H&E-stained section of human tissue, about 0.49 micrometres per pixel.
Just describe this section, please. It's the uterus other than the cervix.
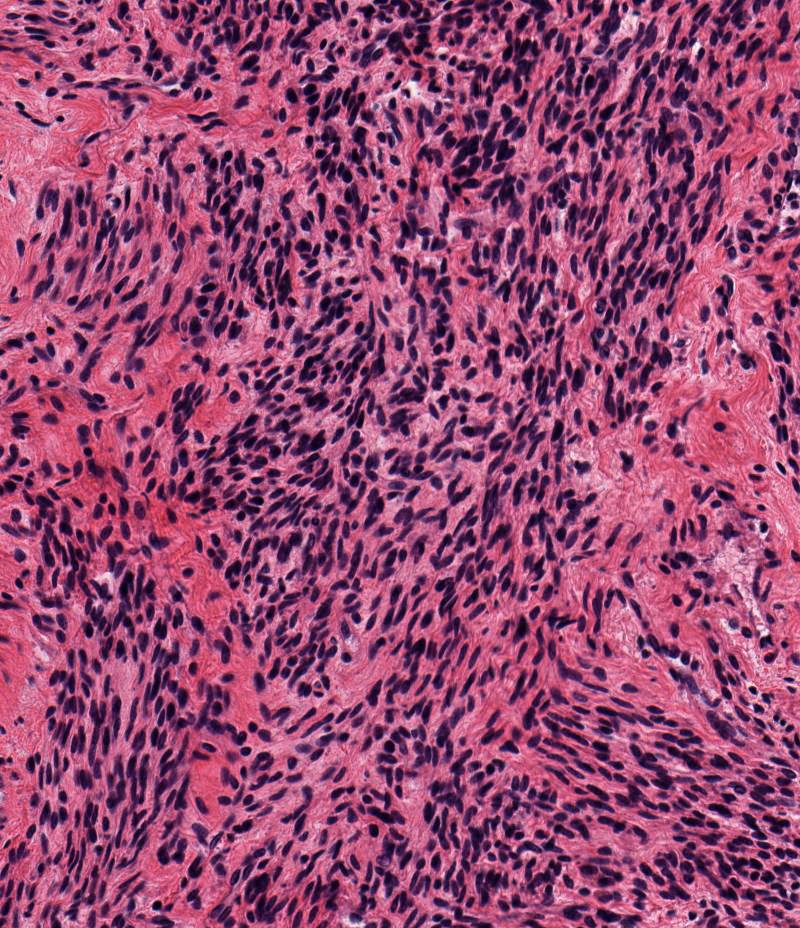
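This densely cellular sheet is made of spindle cells in short, intersecting fascicles. See the nuclei: elongated, oval to tapered, darkly stained. The pale pink cytoplasm is scant, and cell borders are indistinct. On the right lie small pale, loosely textured patches.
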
